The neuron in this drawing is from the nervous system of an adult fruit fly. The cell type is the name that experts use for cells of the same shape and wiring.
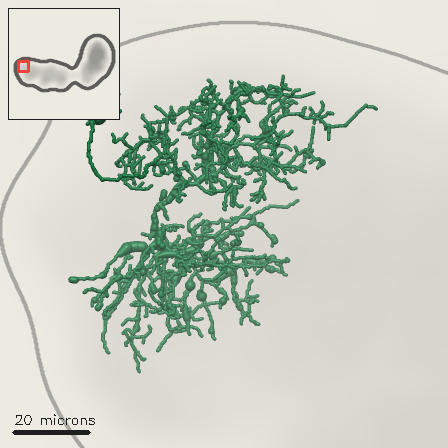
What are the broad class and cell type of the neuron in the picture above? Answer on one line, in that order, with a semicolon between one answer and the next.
nerve-cord intrinsic neuron; INXXX188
